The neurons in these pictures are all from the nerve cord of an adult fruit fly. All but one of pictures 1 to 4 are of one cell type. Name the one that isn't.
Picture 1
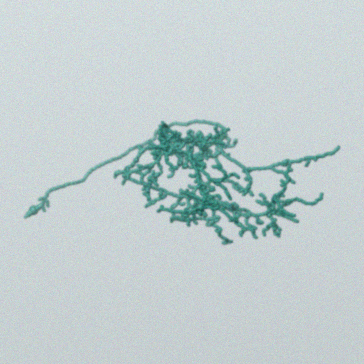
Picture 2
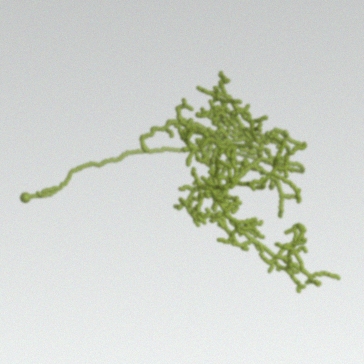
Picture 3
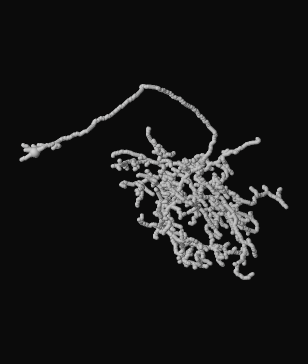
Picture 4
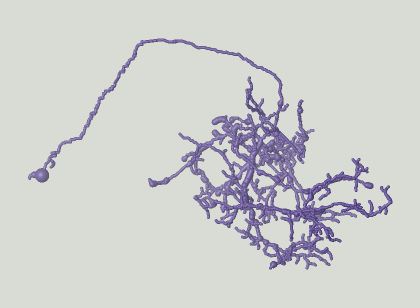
Picture 3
